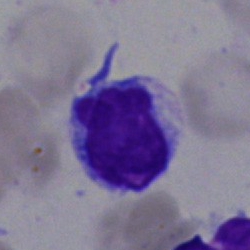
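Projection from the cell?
One slender tail-like projection, extending upward from the upper left.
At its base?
A small pale pinkish spot.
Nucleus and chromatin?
Nucleus fills most of the cell; chromatin deep, dense purple.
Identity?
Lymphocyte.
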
